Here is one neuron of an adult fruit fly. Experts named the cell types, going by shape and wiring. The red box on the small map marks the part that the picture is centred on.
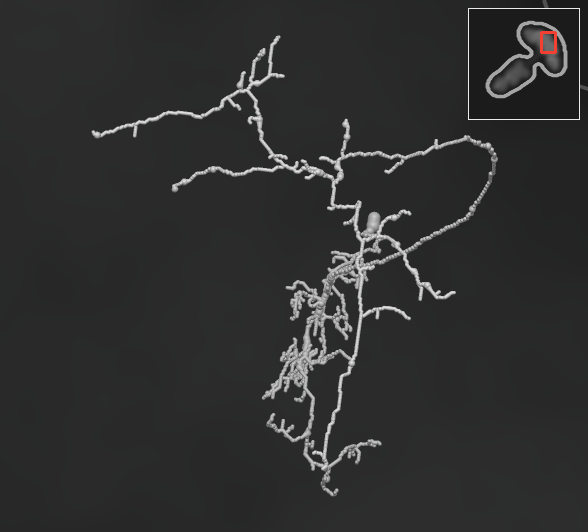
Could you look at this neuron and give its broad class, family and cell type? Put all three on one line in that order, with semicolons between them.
central-brain intrinsic neuron; hemilineage FLAa2; PRW028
